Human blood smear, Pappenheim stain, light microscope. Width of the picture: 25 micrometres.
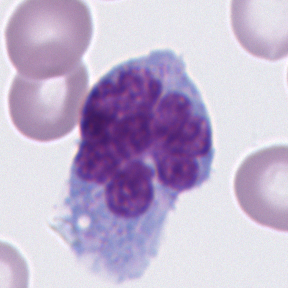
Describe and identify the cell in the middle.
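Pale grey-blue cytoplasm surrounds a nucleus about 12 micrometres across, and it is broadest below and to the left of that nucleus. One small, round, clear vacuole sits in the lower-left cytoplasm, and the lower-left edge of the cell is ragged and frayed. The cell is a monocyte.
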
